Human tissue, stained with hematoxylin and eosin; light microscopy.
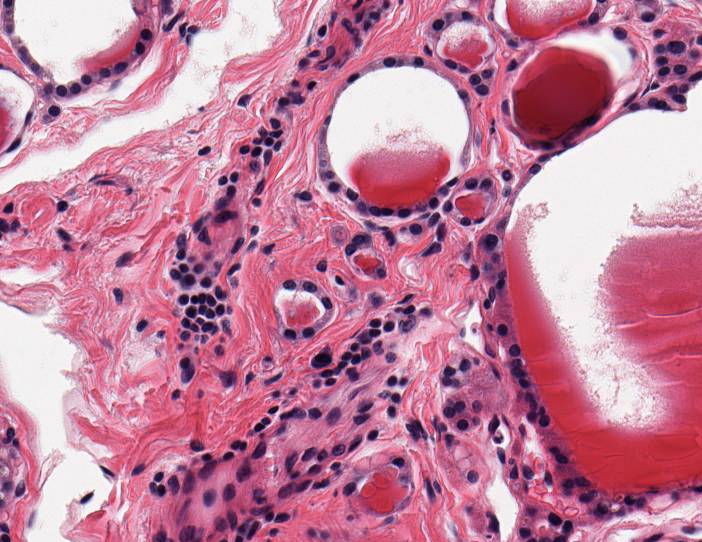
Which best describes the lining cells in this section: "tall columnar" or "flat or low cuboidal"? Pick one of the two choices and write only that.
Flat or low cuboidal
